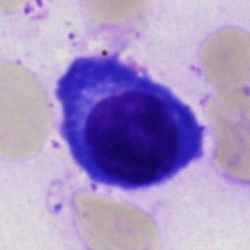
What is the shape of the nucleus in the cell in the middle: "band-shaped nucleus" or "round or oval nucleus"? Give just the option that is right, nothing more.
Round or oval nucleus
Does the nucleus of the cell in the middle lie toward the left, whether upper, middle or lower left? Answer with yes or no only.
No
